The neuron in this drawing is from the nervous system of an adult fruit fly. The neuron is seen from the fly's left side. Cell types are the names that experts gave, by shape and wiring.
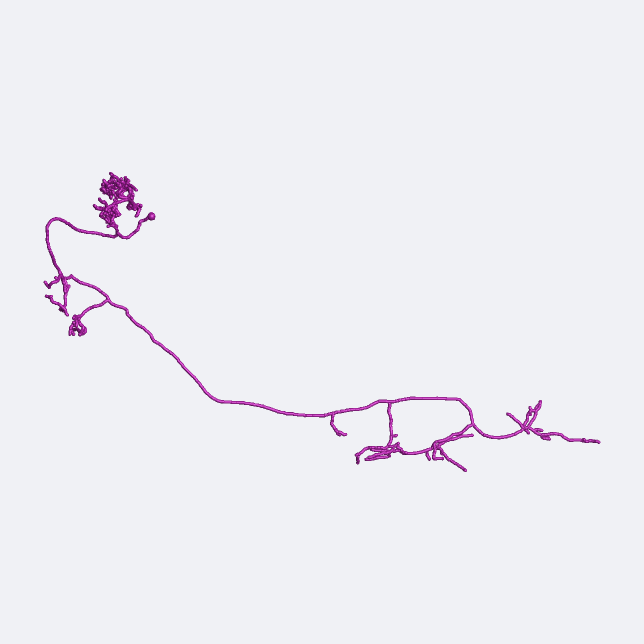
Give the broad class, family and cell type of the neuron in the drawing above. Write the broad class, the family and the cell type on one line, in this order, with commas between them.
descending neuron, DNp, DNp44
